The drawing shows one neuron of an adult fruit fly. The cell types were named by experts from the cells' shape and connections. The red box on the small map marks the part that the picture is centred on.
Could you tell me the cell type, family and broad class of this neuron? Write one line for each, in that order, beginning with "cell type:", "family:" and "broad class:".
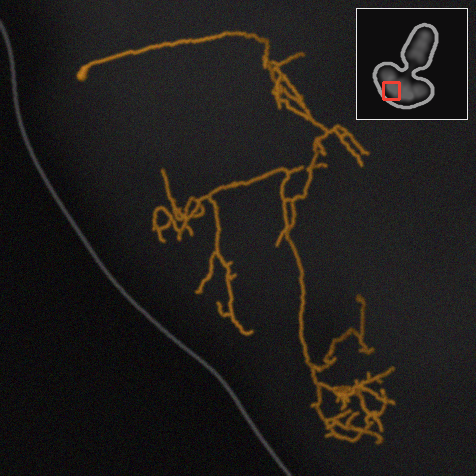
cell type: SMP208
family: hemilineage SLPad1_posterior
broad class: central-brain intrinsic neuron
